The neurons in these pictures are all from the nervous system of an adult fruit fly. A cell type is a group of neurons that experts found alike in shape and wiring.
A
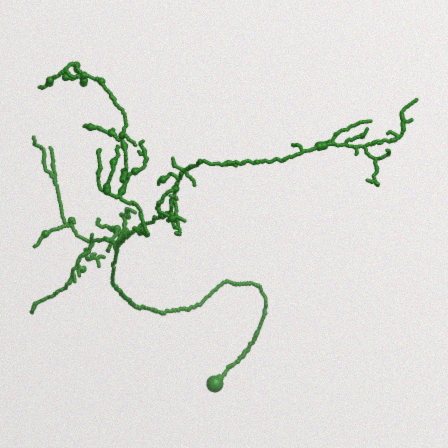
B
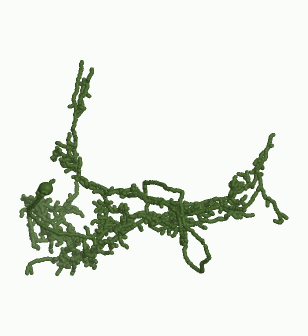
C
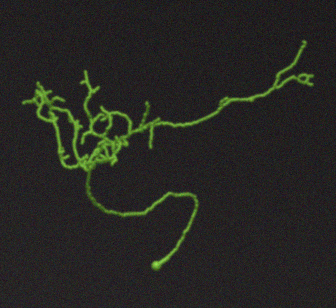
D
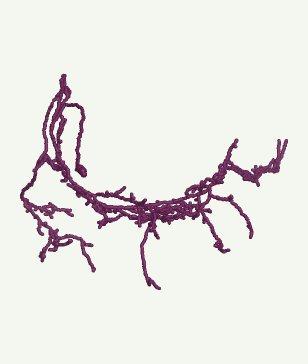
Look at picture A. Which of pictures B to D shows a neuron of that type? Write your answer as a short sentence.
Picture C is of the same cell type.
